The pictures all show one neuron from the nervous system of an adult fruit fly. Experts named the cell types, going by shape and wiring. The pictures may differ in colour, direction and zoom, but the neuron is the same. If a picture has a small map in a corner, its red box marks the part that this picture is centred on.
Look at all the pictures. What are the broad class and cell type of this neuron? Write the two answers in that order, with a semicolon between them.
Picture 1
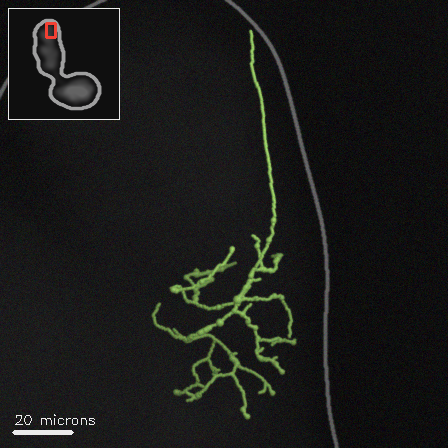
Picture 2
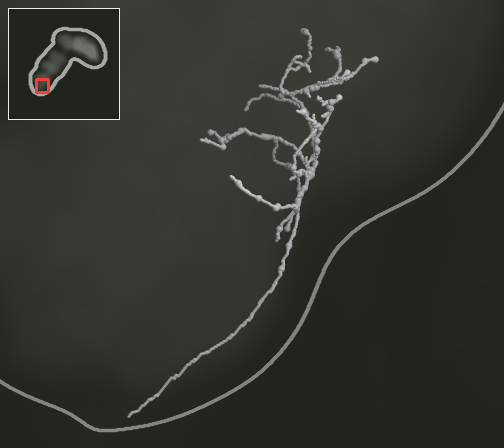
sensory neuron entering the nerve cord; SNxx21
